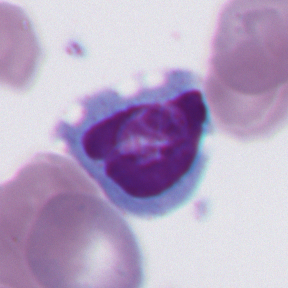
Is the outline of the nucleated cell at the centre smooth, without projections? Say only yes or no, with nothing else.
No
